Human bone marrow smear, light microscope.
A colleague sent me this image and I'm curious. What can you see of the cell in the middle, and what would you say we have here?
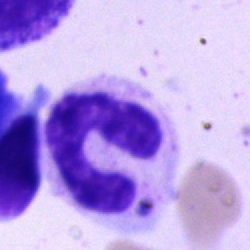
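A single curved band, shaped like the letter C, makes up the nucleus, and its opening faces to the right. Its chromatin is dark purple and coarsely clumped. The cytoplasm holds only fine, faint granules. This cell is a band neutrophil.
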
